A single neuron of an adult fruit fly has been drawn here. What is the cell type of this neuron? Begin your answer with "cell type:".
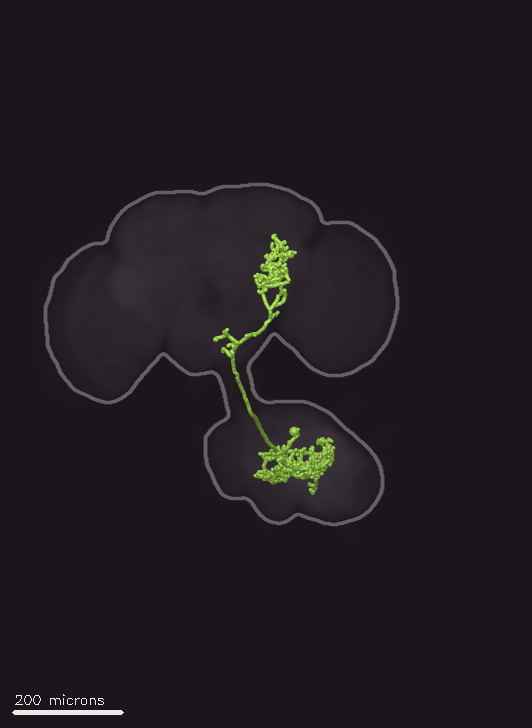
cell type: AN17B012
